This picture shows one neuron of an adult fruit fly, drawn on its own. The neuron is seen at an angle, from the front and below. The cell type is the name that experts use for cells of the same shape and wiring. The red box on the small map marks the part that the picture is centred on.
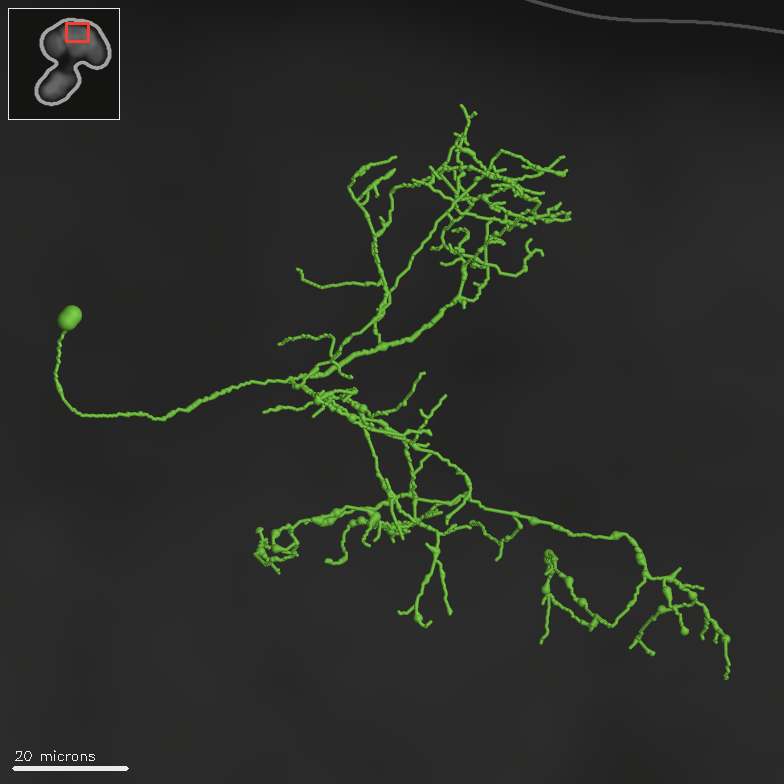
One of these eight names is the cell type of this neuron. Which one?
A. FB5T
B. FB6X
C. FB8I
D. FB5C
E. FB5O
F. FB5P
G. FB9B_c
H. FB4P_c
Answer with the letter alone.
A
